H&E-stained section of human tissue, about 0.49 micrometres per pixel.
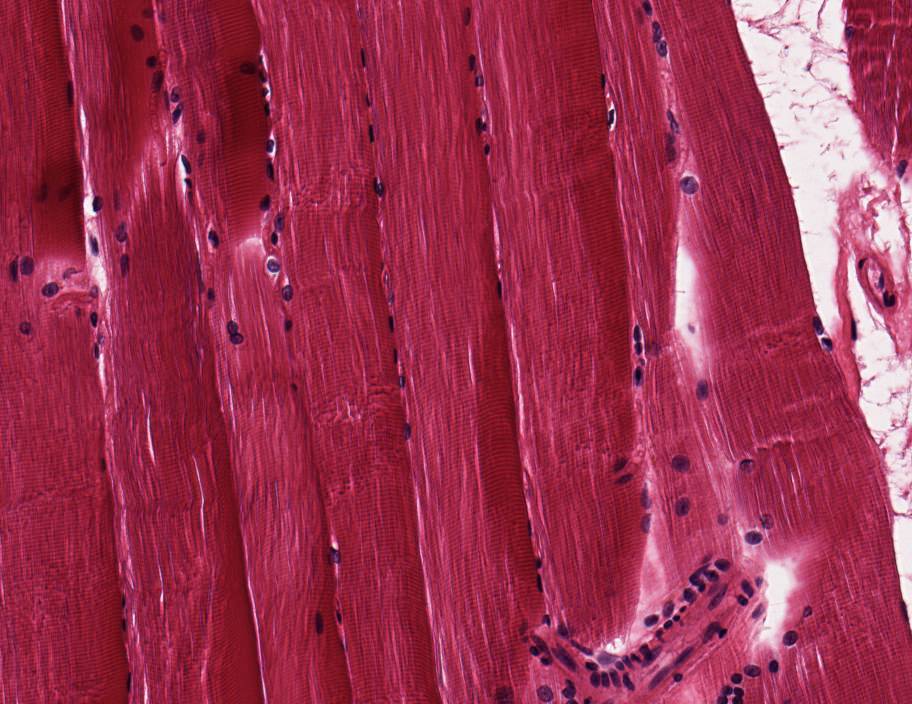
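Skeletal muscle, stained with haematoxylin and eosin. Look first at where the nuclei sit: at the edges of the fibres, not in their centres. Each nucleus is small, dark purple and oval to flattened. The fibre cytoplasm stains a deep pink-red. Along the upper right edge of the field you'll find pale, loose connective tissue.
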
